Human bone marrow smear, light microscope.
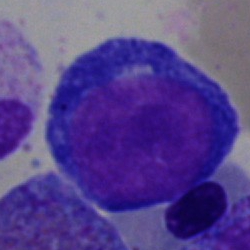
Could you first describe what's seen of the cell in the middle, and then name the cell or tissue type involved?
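Outline roughly round, edge slightly bumpy. Chromatin fine, evenly spread. Pale crescent in cytoplasm just above nucleus. No cytoplasmic granules visible. Name: proerythroblast.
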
